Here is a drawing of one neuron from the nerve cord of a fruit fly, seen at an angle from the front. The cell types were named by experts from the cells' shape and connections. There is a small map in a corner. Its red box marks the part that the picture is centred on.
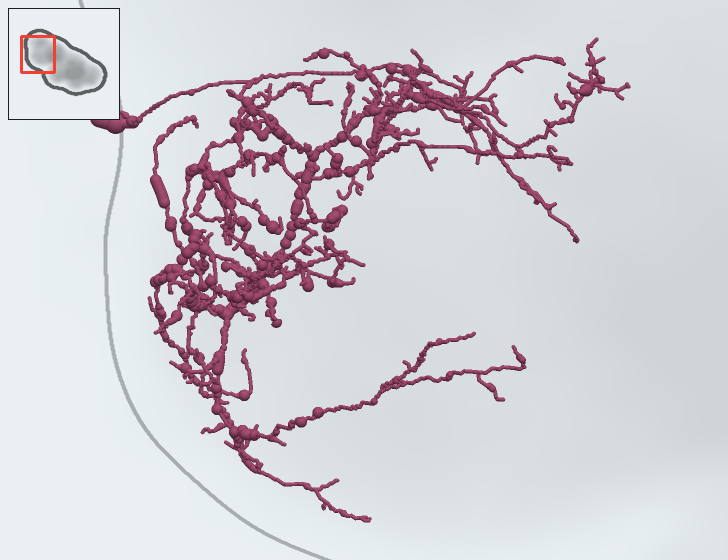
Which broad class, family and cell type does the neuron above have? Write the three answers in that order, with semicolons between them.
nerve-cord intrinsic neuron; hemilineage 03A; IN03A036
